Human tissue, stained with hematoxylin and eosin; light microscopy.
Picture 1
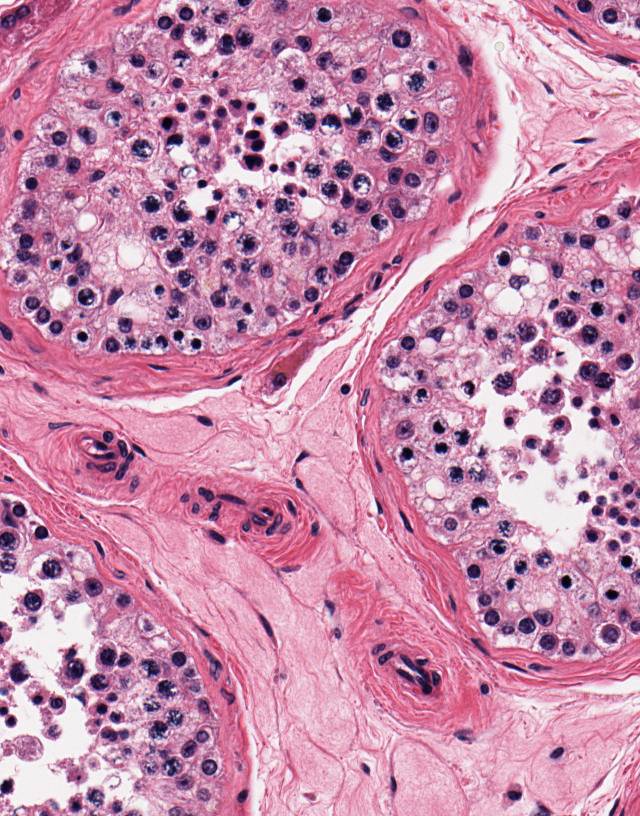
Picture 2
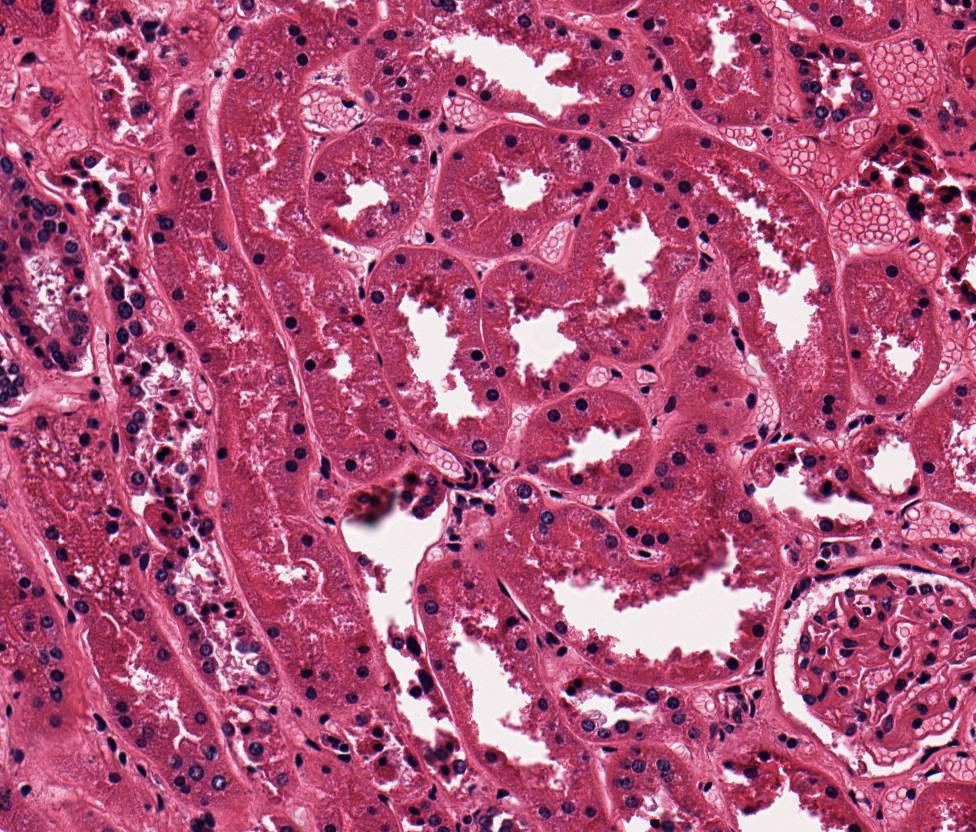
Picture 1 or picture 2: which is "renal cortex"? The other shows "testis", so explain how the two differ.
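The testis is shown in picture 1, and the renal cortex in picture 2. Picture 1 contains three rounded tubules, each cut across and only partly in view, at the upper left, right and lower left, separated by intervening stroma. These tubules are filled with many layers of rounded cells with dark, round nuclei; the upper-left and right tubules also hold scattered clear round vacuoles and each has an irregular central empty space. In picture 2, by contrast, most tubules are lined by a single layer of cuboidal cells with abundant, granular, deeply eosinophilic cytoplasm and a single round, dark nucleus each. Picture 2 also has a glomerulus at its lower right edge, separated from its capsule by a clear crescent of space, and cells with pale, finely bubbly, foamy cytoplasm grouped mainly in the upper right.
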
